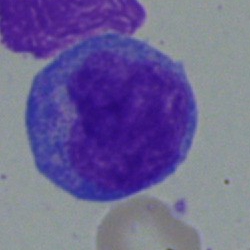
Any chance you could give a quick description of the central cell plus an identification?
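Deep blue cytoplasm on this one, with the nucleus sitting off-centre toward the right. The rim of cytoplasm is widest on the left side, and just beside the nucleus on that side there's a paler area. Anyway, it's a blast.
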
